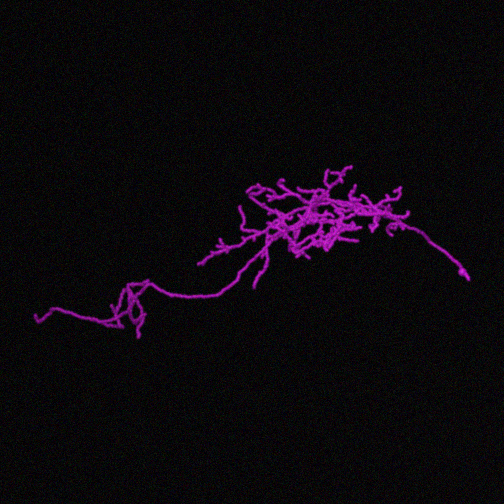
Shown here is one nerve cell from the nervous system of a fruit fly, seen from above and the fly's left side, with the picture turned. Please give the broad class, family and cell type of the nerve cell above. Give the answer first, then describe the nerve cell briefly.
It is a central-brain intrinsic neuron. The family is hemilineage LHa1. It is of cell type SLP113. The cell body can be seen on the right of the picture. The picture shows dozens of branch ends.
